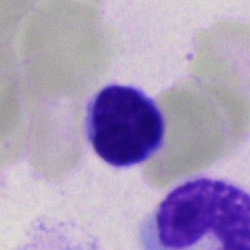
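Lymphocyte, the cell in the middle of a stained bone marrow smear. Its outline is round, and the nucleus takes up almost the entire cell. The chromatin appears dense and clumped. No nucleolus can be made out in the nucleus.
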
